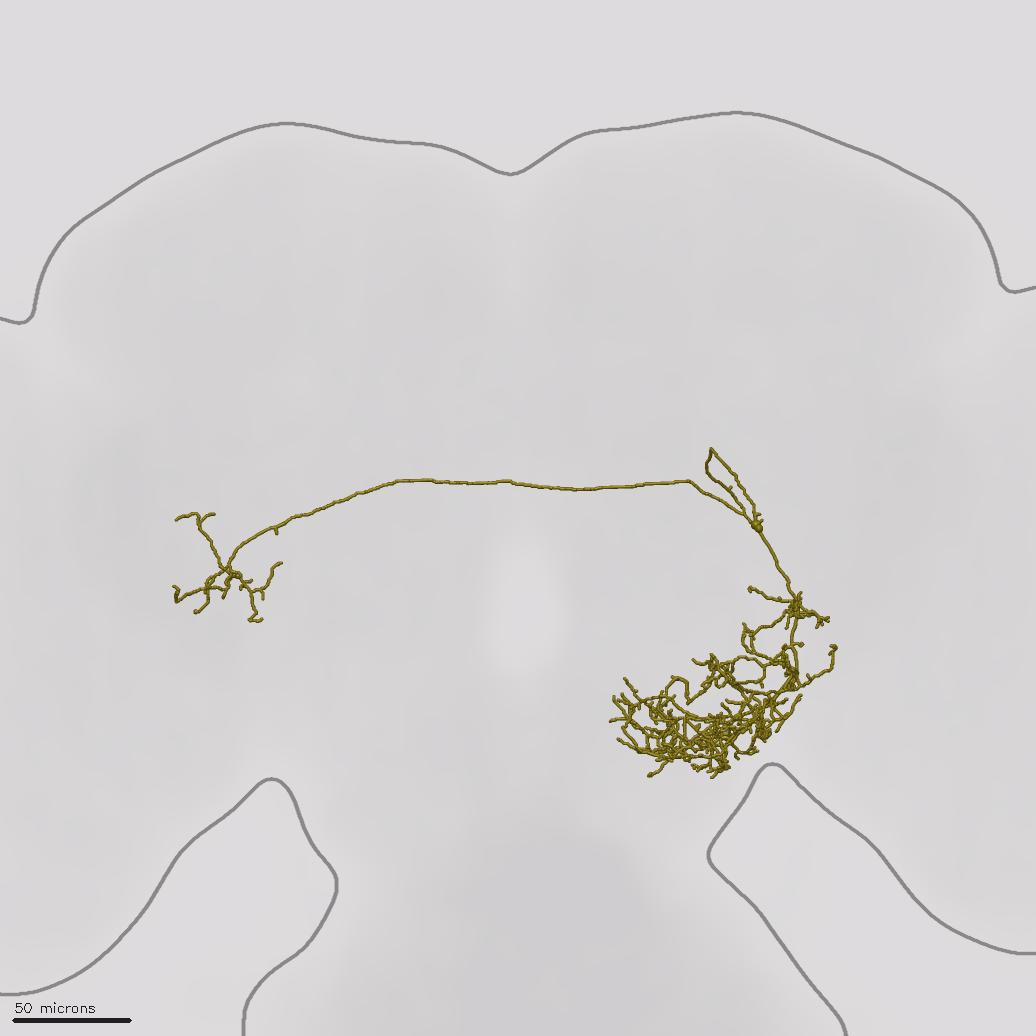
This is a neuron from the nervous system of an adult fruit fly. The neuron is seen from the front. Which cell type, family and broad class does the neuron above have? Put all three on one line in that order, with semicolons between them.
CB4176; hemilineage VLPa2; central-brain intrinsic neuron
